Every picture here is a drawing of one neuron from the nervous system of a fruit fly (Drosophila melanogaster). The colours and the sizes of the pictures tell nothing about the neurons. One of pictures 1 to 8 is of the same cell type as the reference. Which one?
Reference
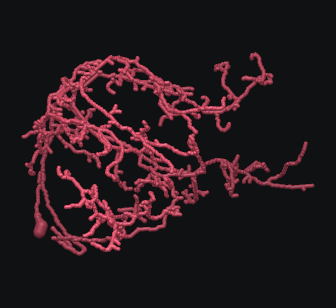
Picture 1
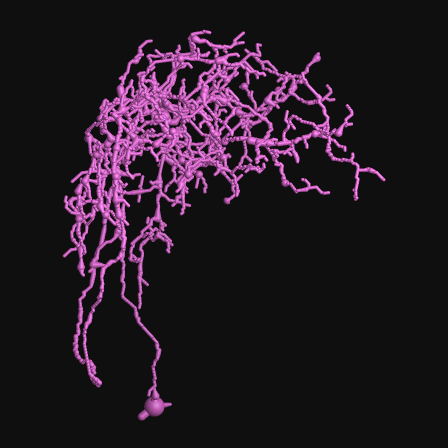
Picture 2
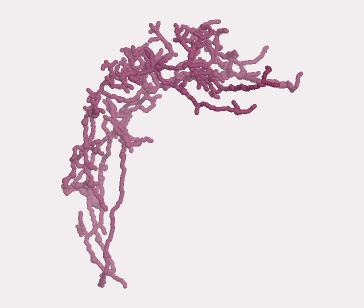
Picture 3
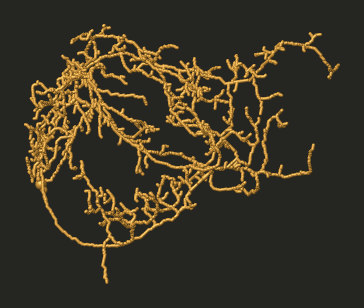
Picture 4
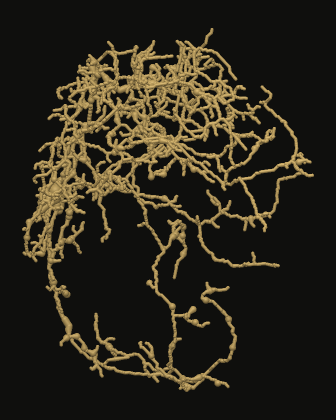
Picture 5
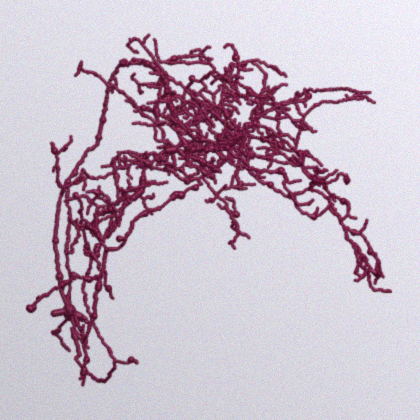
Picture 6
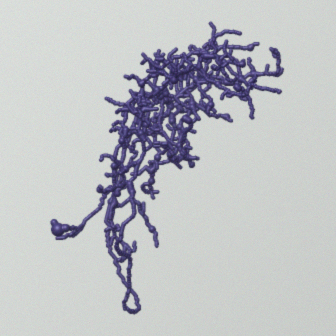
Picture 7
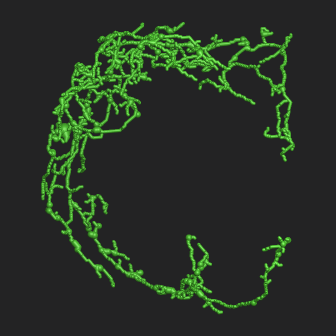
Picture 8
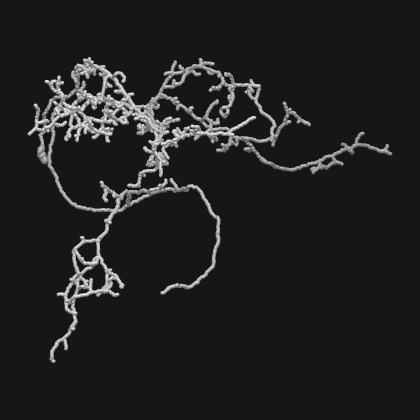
3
